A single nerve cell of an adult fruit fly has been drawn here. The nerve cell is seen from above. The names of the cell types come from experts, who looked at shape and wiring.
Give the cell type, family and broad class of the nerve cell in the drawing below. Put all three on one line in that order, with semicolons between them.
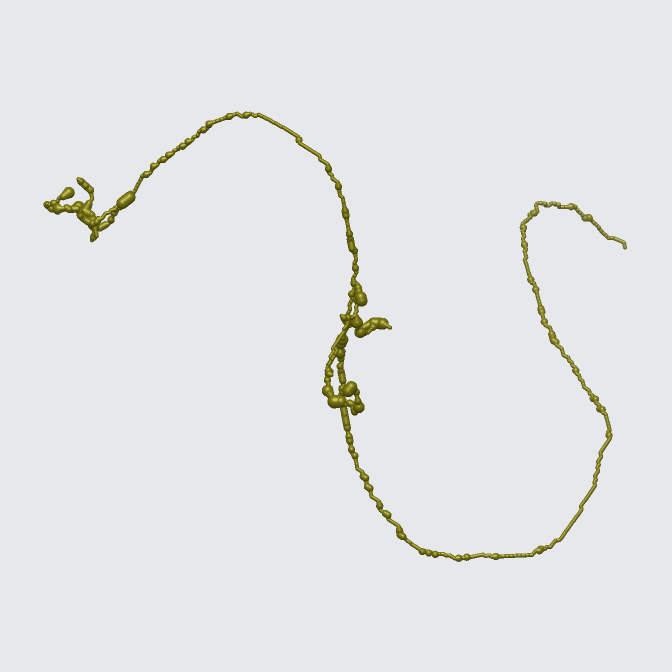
ORN_VM7d; class olfactory; sensory neuron entering the brain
